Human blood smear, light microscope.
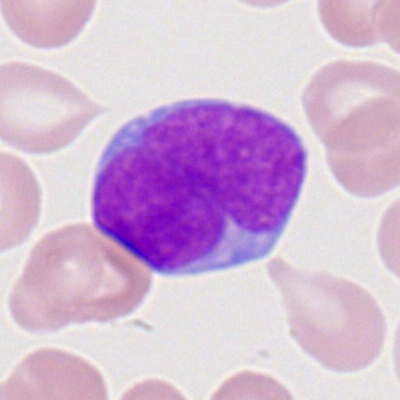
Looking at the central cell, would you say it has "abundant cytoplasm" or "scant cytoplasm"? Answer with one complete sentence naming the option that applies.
The cell's cytoplasm is limited to a narrow rim.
